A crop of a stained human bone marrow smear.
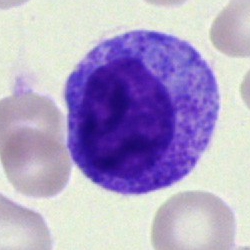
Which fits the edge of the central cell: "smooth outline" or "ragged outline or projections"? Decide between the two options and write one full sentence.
Neither ragged parts nor projections, blebs or tags mark the edge of the cell.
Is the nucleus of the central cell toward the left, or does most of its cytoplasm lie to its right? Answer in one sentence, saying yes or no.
Yes, what lies to the right of the nucleus is most of the cytoplasm.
